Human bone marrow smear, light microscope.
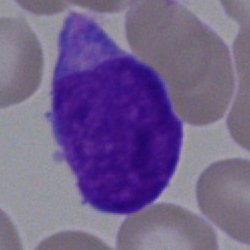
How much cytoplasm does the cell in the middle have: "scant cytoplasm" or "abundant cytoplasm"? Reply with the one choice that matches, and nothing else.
Scant cytoplasm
